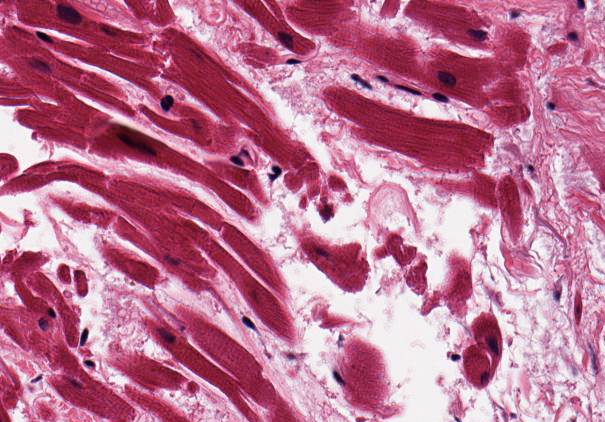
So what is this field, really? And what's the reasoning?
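Myocardium. Deciding: muscle fibres with deep pink cytoplasm crossed by fine transverse striations and centrally placed oval nuclei.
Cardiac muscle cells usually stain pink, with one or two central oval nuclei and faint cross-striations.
The deep pink cytoplasm also sets it apart from Purkinje fiber, whose cells are usually large and pale with only peripheral myofibrils. Small, dark, elongated nuclei scattered between fibres.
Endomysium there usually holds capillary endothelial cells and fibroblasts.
Left half: fibres oblique, upper left to lower right.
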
